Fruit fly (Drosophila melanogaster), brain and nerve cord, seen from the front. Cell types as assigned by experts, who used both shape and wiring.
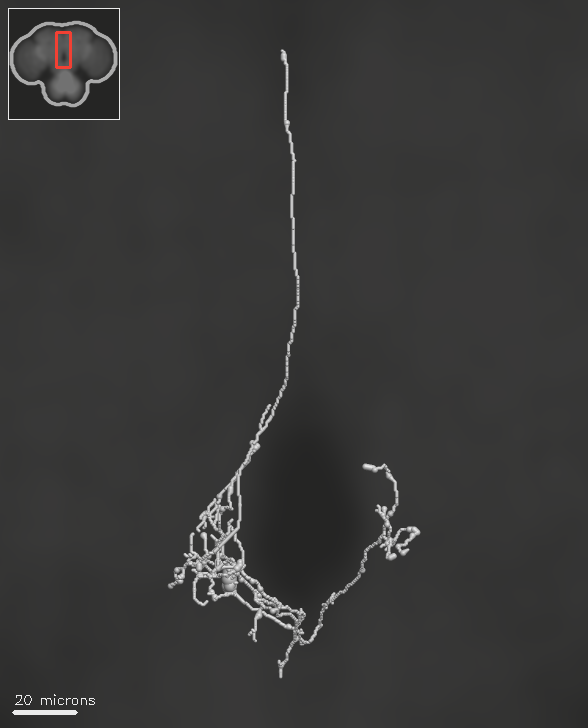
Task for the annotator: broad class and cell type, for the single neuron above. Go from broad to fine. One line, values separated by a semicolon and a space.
central-brain intrinsic neuron; FLA018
